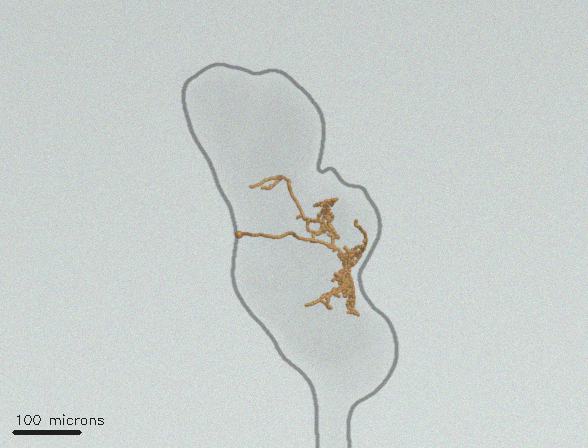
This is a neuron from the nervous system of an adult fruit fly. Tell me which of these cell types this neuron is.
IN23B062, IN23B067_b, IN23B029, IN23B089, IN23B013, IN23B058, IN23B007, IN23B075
IN23B062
